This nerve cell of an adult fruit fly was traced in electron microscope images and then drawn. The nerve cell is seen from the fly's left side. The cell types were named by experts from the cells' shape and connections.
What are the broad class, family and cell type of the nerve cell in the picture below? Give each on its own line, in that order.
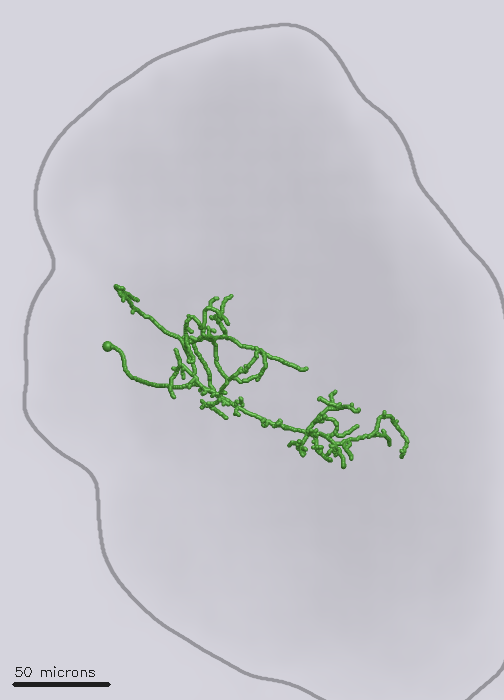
central-brain intrinsic neuron
hemilineage LALa1_anterior
LAL059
